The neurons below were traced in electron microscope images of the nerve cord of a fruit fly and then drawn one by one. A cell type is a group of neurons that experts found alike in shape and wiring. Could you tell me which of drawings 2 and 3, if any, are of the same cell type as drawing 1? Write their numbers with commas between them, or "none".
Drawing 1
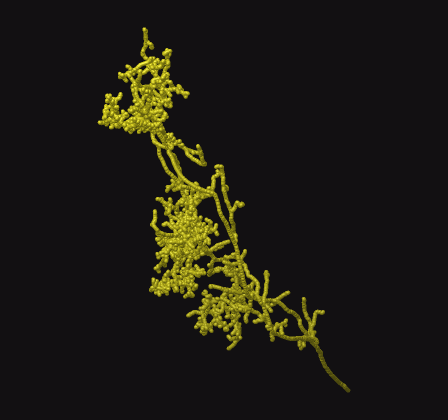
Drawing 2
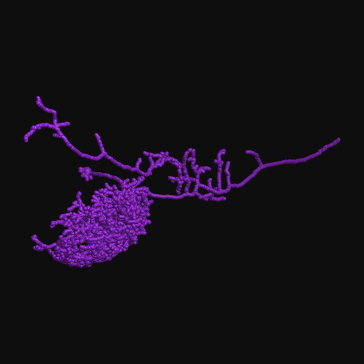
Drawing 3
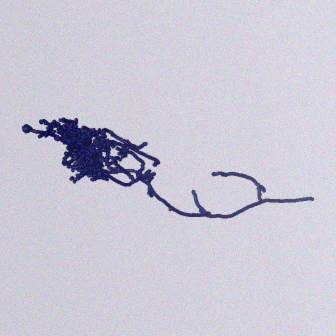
3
